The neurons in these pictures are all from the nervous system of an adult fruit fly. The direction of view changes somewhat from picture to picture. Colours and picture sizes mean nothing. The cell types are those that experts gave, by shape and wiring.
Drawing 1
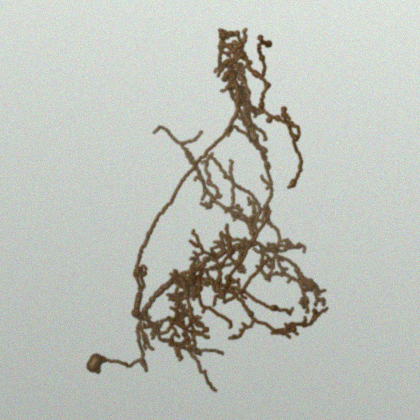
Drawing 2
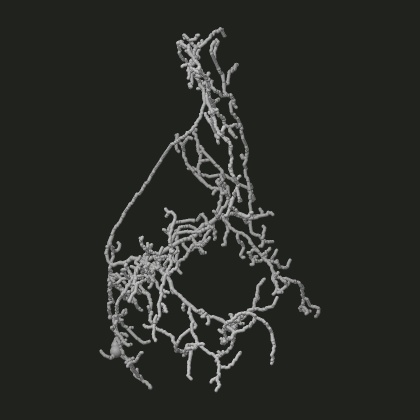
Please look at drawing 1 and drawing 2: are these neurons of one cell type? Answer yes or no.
yes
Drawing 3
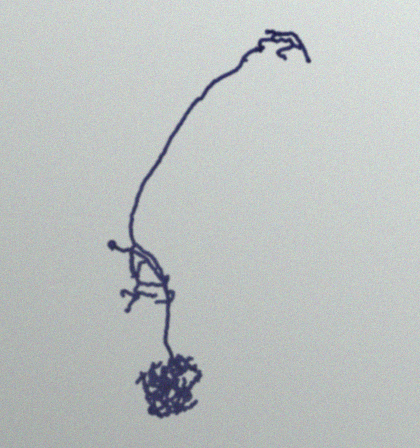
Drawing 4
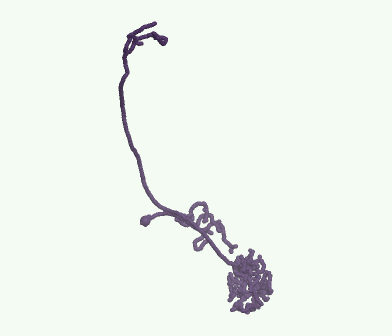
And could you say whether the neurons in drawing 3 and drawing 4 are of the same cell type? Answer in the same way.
yes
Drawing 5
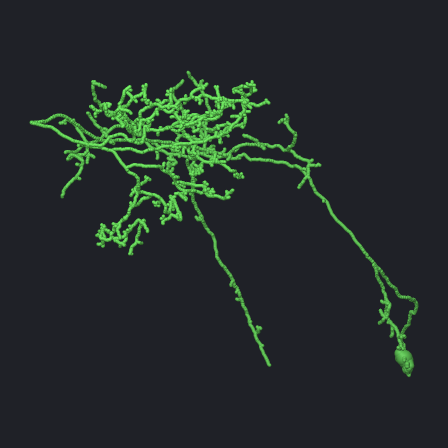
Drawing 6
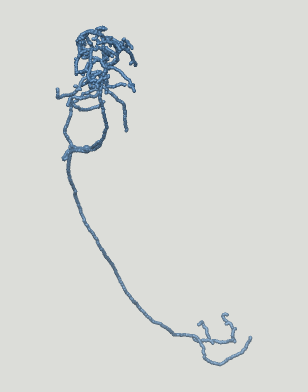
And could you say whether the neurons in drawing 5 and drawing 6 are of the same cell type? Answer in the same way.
no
